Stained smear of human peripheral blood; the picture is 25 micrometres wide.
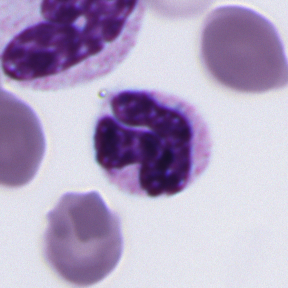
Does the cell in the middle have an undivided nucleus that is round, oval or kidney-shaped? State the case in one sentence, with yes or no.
No, there is a nucleus split into distinct lobes in this cell.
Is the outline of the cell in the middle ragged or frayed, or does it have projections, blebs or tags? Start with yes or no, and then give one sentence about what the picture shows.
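No. The outline of the cell is round and smooth.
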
